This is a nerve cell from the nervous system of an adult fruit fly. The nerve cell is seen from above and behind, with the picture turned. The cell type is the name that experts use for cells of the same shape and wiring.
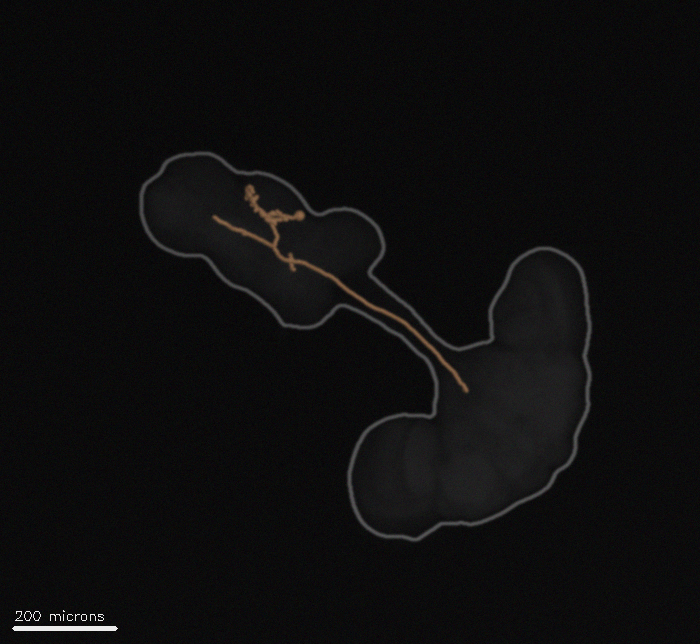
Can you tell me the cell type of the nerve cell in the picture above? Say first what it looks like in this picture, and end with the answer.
It reaches both the brain and the nerve cord, passing through the neck. By the scale bar it is about 500 microns wide in this view. This is an ascending neuron. The cell type is AN10B037.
